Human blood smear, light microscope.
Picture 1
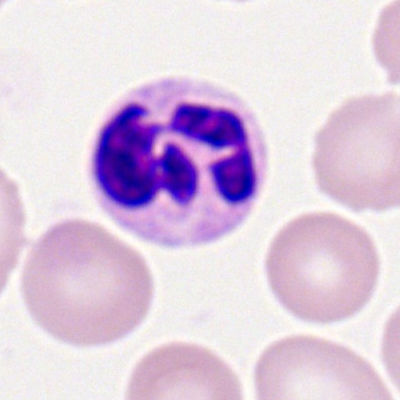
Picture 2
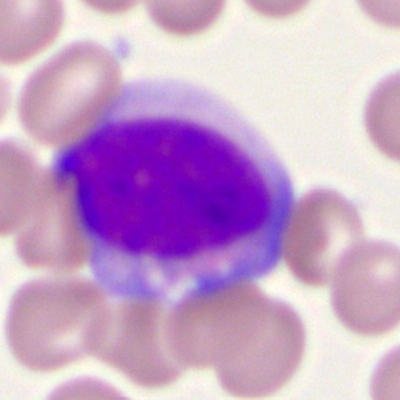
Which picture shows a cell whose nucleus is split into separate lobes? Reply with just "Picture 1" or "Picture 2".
Picture 1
